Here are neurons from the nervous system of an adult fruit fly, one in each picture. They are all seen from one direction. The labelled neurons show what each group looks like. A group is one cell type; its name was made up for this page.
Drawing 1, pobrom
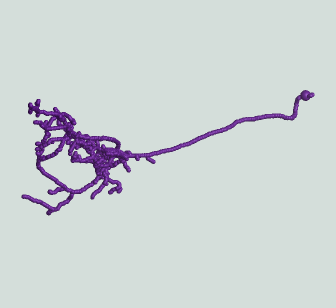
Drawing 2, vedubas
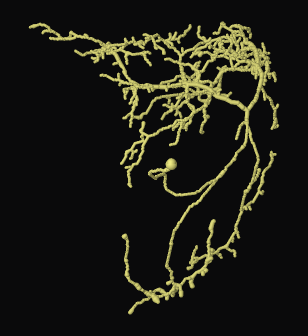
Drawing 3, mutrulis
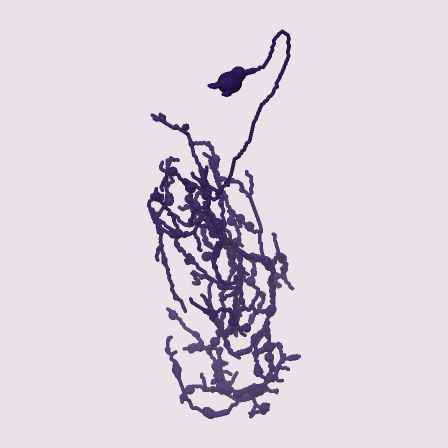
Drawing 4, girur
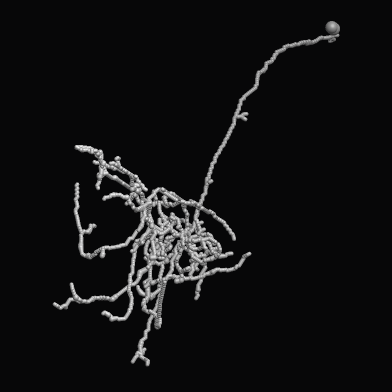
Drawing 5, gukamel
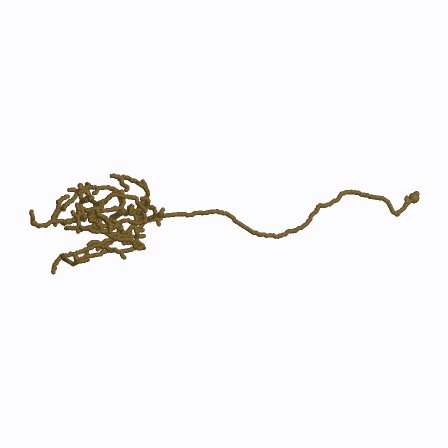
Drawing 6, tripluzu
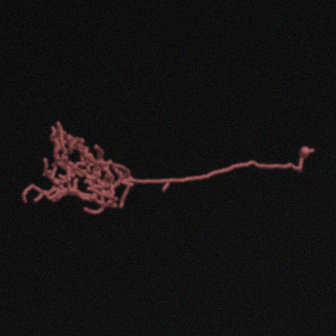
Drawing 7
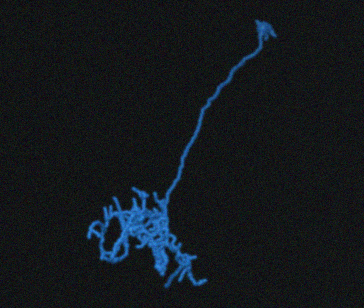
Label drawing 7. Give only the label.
gukamel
